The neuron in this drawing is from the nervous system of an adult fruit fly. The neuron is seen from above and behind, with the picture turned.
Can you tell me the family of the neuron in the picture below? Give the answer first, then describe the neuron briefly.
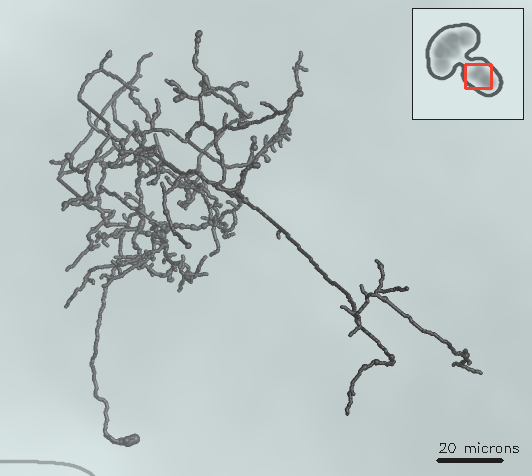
Its family is hemilineage 12A. It is a nerve-cord intrinsic neuron. It is in the nerve cord and does not reach the brain. From left to right in the picture it spans about 140 microns. The picture shows dozens of branch ends.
